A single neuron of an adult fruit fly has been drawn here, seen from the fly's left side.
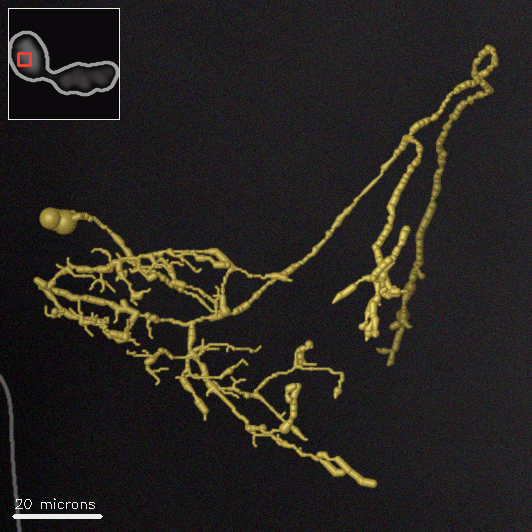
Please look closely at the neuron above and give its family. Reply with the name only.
hemilineage ALl1_ventral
